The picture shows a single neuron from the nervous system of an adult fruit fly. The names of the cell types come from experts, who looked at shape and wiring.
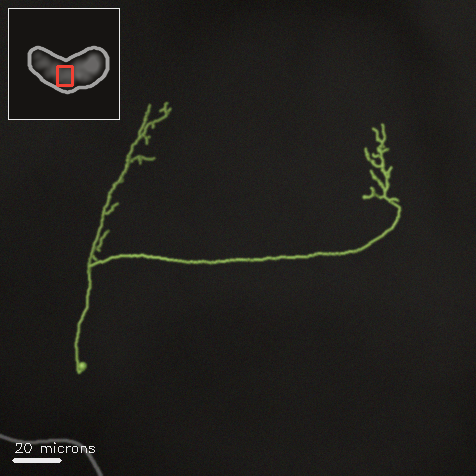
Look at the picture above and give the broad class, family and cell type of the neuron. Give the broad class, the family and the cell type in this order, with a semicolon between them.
optic-lobe intrinsic neuron; Tm; Tm33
